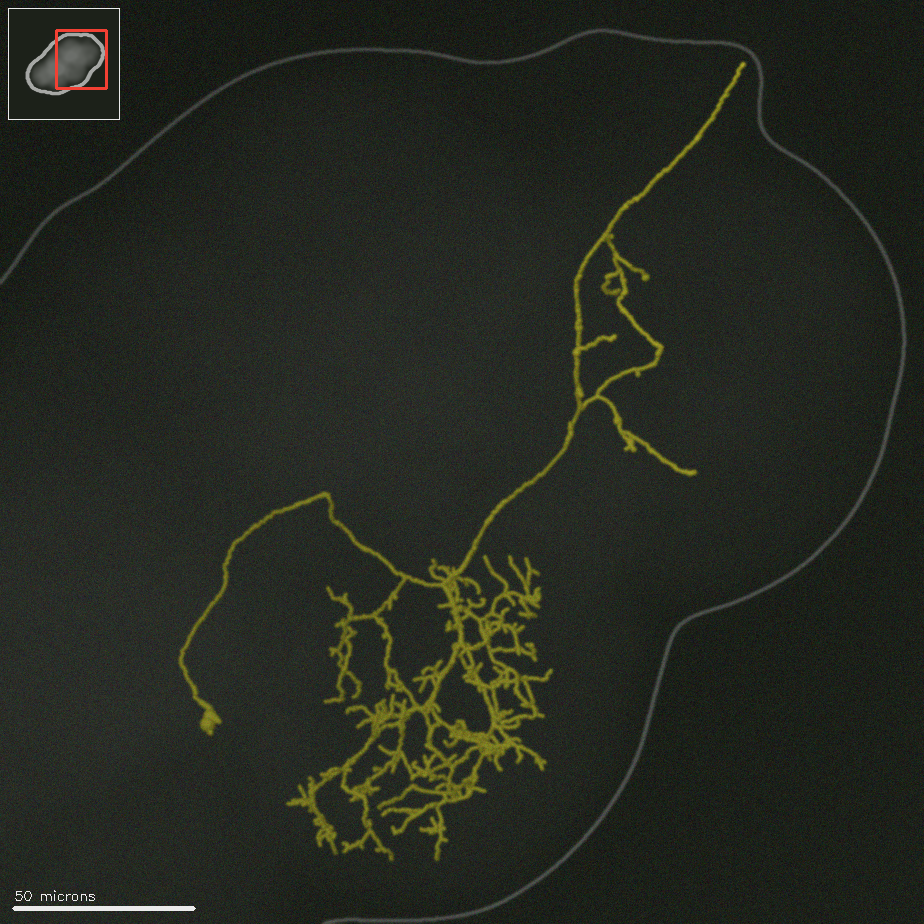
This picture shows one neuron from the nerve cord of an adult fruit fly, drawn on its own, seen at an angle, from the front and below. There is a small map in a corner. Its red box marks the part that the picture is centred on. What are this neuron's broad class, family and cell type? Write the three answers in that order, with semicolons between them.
ascending neuron; hemilineage 12B; AN12B019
